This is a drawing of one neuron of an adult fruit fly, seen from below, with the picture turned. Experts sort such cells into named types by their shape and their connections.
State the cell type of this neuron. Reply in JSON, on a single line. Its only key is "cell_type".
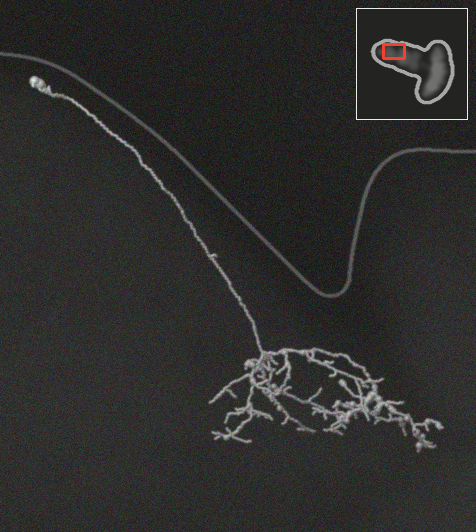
{"cell_type": "IN16B111"}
